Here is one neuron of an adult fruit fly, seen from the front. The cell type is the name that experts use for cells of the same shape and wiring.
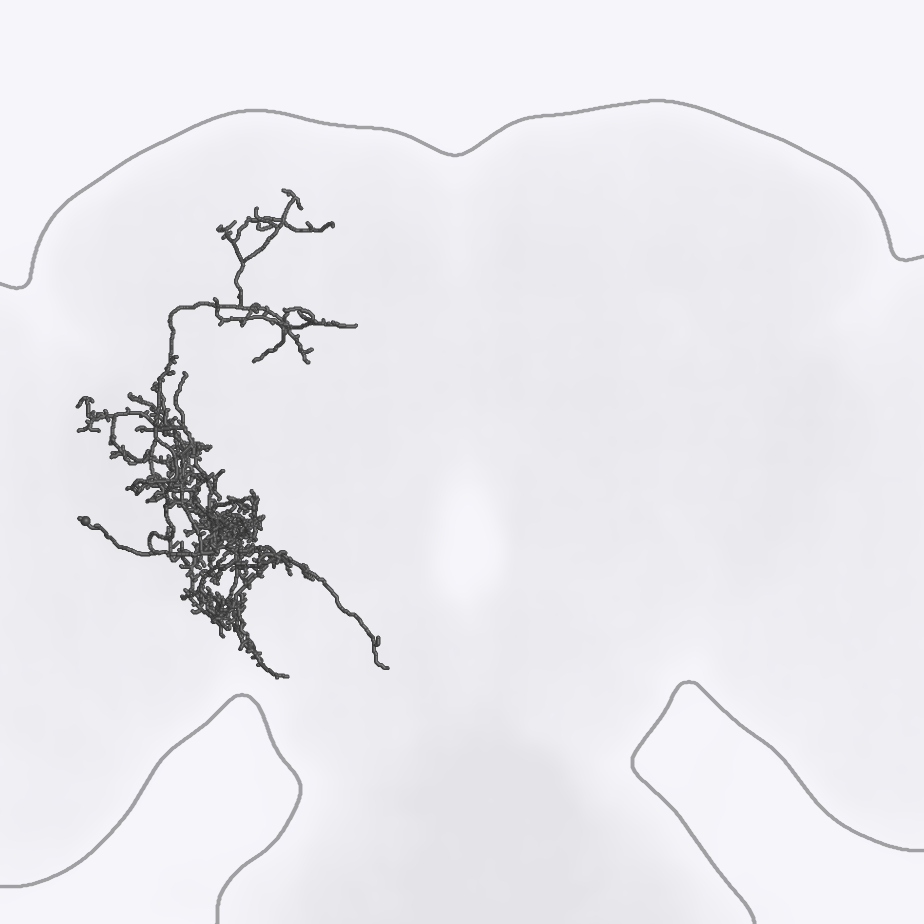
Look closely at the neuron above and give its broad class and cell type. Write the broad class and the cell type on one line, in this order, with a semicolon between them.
central-brain intrinsic neuron; AVLP097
